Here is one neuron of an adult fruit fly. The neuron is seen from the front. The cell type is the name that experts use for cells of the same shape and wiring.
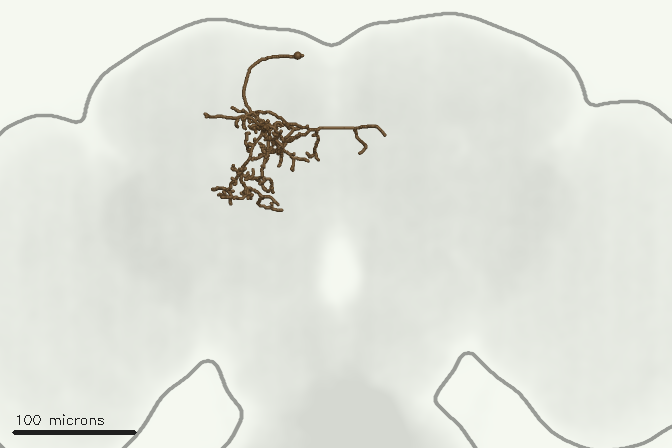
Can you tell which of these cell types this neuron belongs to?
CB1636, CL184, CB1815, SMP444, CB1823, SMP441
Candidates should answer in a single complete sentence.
By its cell type, the neuron is CL184.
